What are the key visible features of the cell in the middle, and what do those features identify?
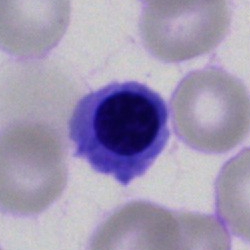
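In the cell in the middle, the chromatin is very dark and dense, with little visible open texture. No nucleoli can be seen in the nucleus. The cytoplasm contains no visible granules. A single pointed cytoplasmic tag projects downward from the bottom of the cell. The cell is an erythroblast.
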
